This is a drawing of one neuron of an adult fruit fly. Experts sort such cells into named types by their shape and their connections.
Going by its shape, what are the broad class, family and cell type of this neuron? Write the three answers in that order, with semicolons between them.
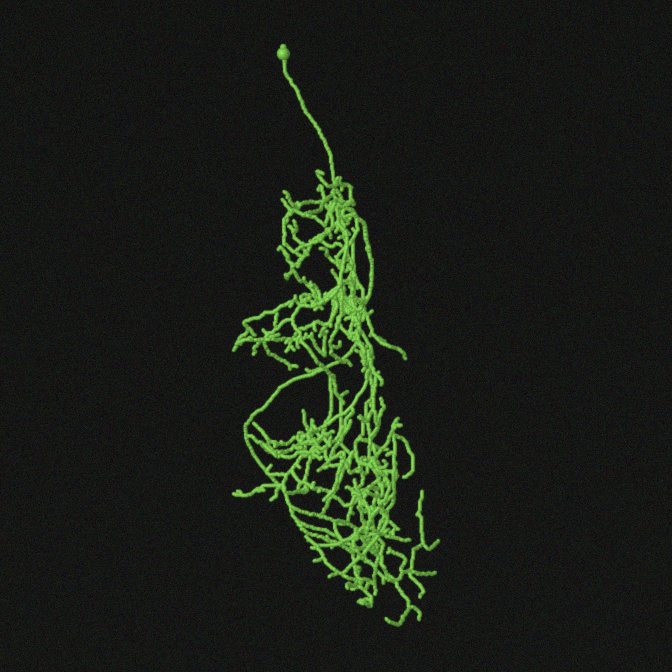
visual centrifugal neuron; hemilineage DM1_posterior; MeVC26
